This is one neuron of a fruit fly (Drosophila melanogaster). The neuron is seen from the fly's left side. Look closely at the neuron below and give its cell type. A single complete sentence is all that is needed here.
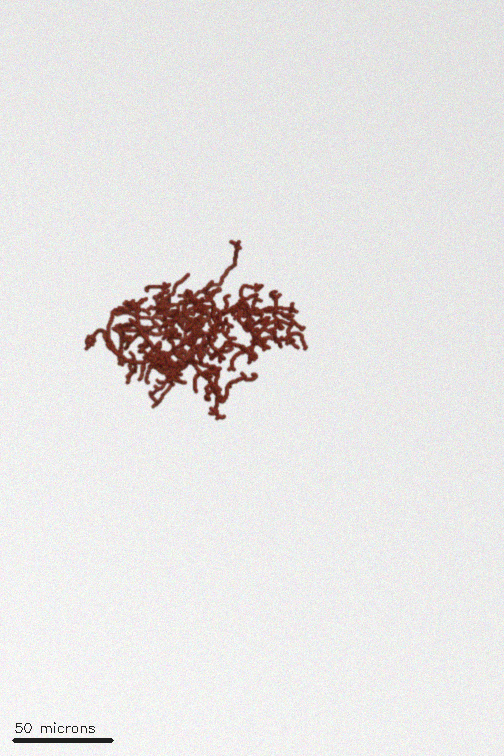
By type, the neuron is AVLP296_b.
